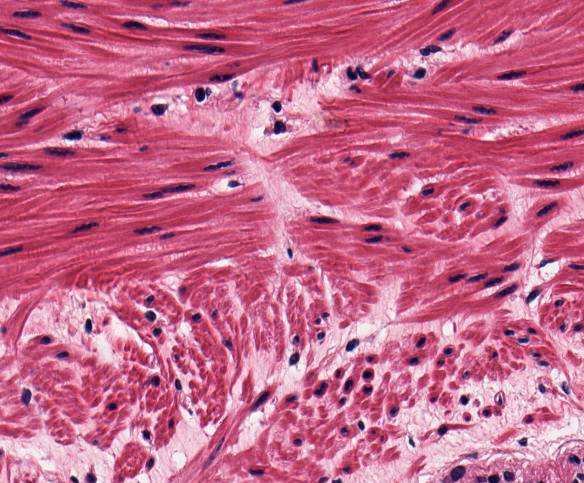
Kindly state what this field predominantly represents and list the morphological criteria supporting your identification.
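This is smooth muscle. Fibres in the upper half are cut lengthwise, running roughly left to right with a slight slope, while below, most are cut across.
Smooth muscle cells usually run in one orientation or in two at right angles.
Look at the lengthwise cells: each has a single central, cigar-shaped nucleus, and the evenly pink cytoplasm shows no cross-striations.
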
